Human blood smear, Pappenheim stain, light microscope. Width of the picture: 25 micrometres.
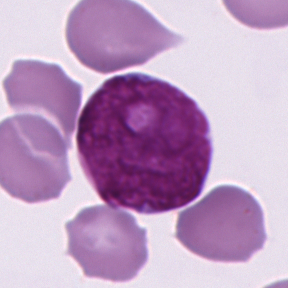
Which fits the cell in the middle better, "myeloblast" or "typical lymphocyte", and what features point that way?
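This one is a myeloblast.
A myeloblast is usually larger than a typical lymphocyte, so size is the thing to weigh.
Here the nucleus measures about 12 micrometres across and is round in outline. Look around it and you will find almost no cytoplasm, inside a smooth, even outline. The nucleus stains a deep purple, and a pale nucleolus sits in its upper middle.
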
